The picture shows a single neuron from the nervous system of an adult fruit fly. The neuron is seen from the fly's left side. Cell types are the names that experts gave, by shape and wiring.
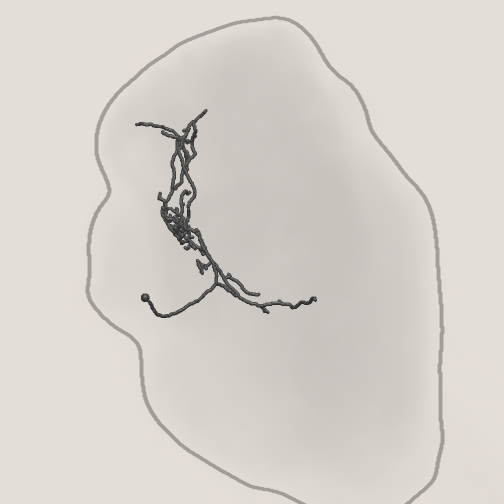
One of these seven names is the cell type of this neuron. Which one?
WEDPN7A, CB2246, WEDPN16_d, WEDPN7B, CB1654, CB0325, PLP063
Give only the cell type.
CB0325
